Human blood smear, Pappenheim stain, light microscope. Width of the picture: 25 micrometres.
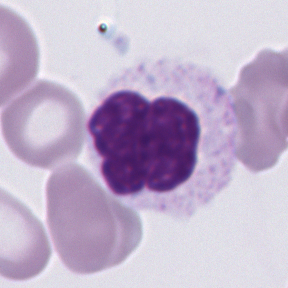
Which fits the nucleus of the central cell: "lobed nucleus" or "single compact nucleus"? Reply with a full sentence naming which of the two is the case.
The nucleus of this cell is divided into two or more lobes.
